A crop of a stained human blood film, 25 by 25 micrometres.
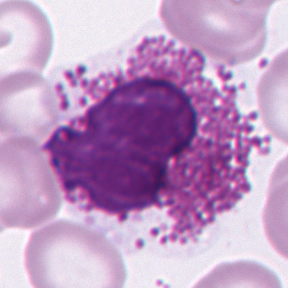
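Eosinophil at the centre of the smear. Take a moment with its nucleus: one unsegmented mass with an irregular, notched outline, sitting off-centre toward the left side. Then look at the cytoplasm, packed with many coarse, round granules of a reddish-violet colour.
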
